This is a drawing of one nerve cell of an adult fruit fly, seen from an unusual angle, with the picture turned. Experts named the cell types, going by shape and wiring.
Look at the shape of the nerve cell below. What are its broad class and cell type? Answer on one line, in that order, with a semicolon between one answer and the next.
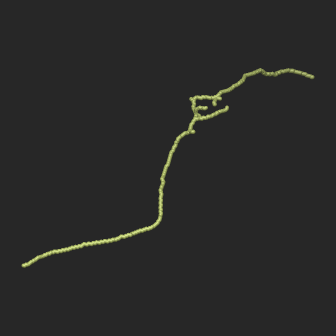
sensory neuron entering the nerve cord; SNxx22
